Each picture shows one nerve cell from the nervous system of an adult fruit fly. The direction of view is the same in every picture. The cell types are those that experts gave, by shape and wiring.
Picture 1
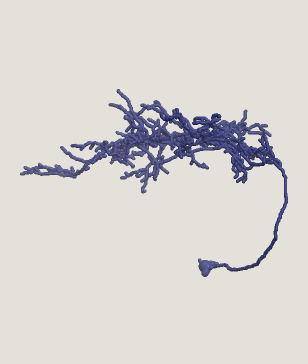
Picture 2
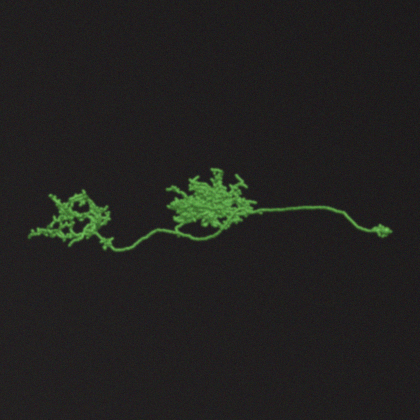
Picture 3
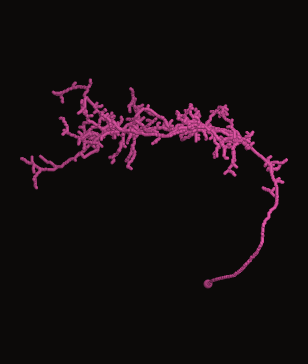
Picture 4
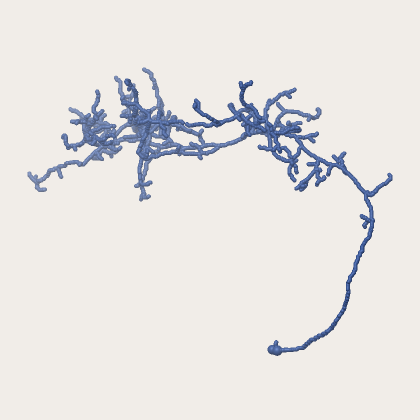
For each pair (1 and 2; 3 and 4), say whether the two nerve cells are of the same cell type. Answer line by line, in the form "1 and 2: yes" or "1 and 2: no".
1 and 2: yes
3 and 4: yes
